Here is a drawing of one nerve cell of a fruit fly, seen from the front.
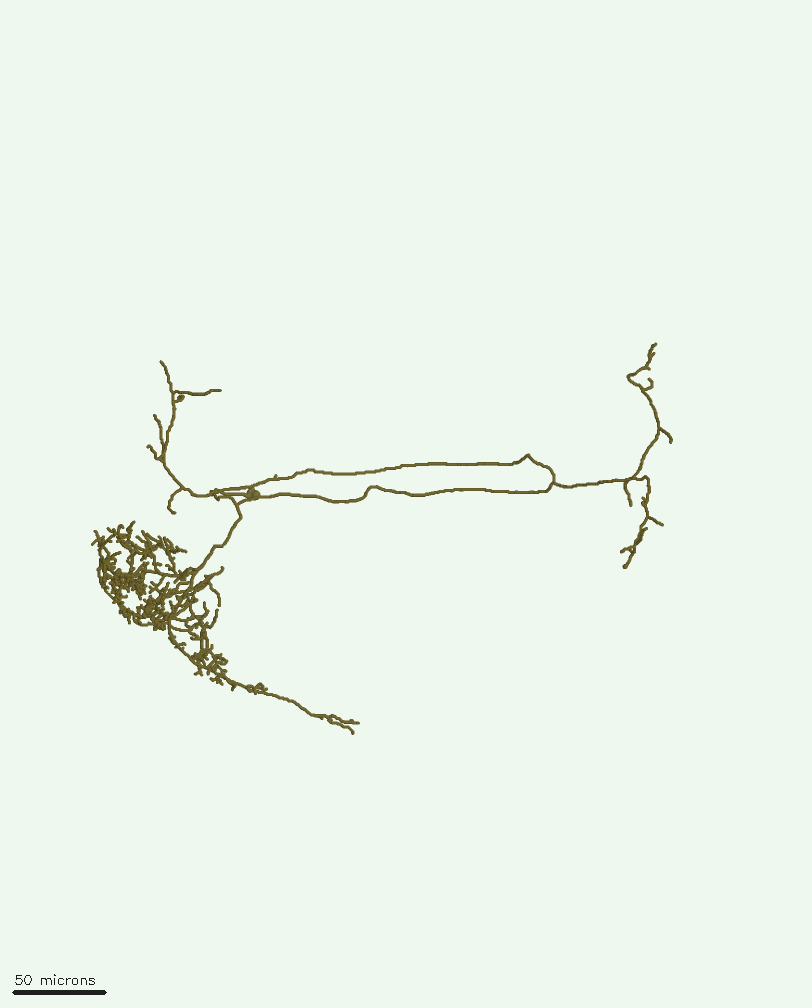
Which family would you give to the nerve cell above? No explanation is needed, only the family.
hemilineage VLPl&p2_posterior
